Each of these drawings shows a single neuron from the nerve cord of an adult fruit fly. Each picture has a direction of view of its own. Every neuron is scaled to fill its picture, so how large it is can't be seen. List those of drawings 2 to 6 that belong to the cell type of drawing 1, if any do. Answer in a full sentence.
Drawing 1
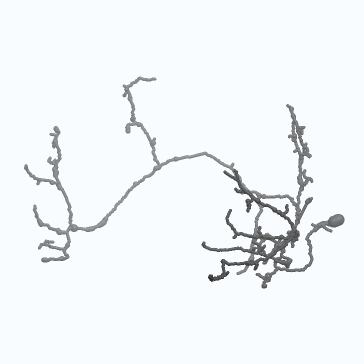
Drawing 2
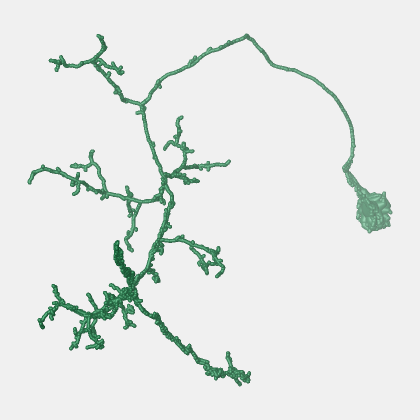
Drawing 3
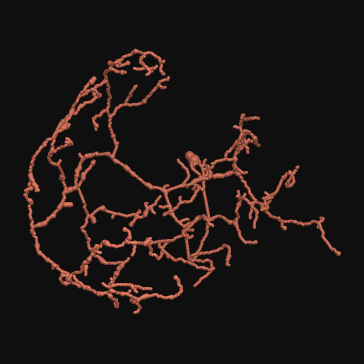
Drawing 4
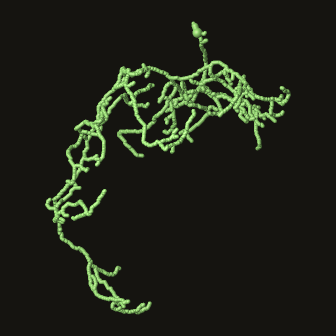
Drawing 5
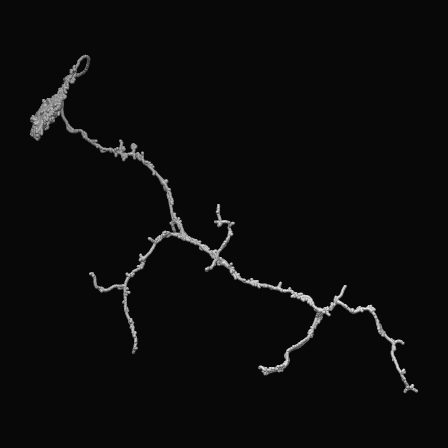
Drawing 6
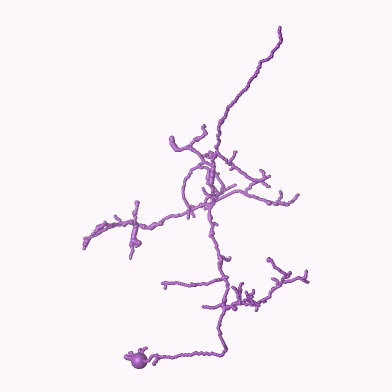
Drawing 3 and drawing 4 are of the same cell type.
